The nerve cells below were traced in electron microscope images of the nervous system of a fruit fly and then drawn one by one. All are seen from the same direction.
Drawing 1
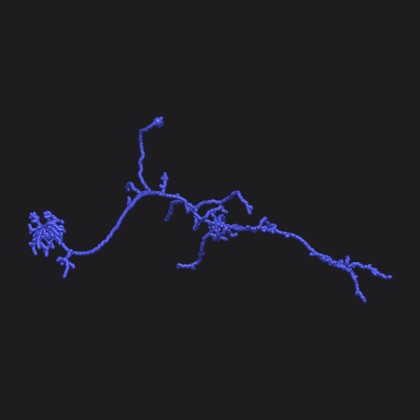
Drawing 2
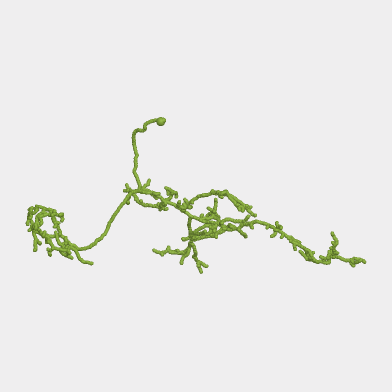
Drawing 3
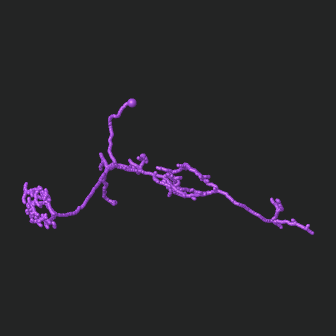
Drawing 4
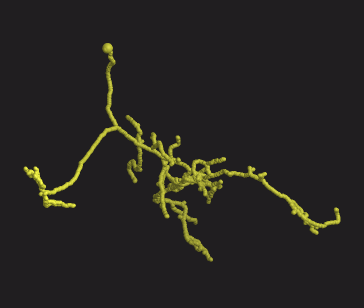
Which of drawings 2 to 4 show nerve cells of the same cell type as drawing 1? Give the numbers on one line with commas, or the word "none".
2, 3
